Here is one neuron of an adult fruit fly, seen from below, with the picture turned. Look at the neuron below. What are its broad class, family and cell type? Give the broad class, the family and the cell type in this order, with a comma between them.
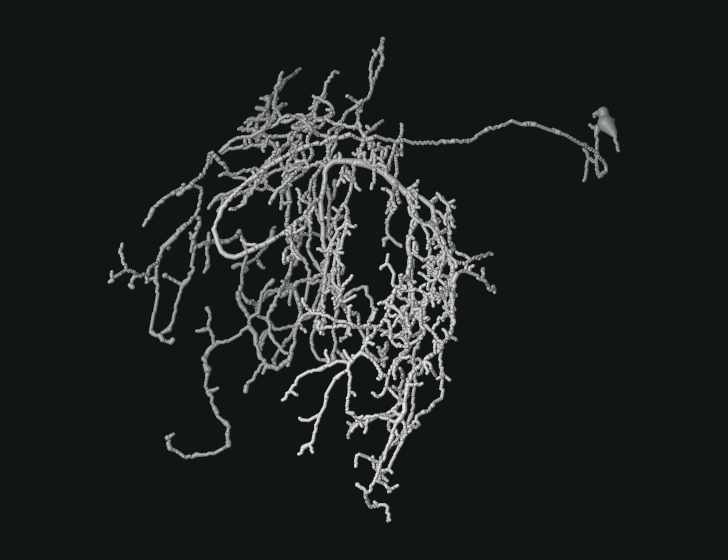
nerve-cord intrinsic neuron, hemilineage 01A, IN01A011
